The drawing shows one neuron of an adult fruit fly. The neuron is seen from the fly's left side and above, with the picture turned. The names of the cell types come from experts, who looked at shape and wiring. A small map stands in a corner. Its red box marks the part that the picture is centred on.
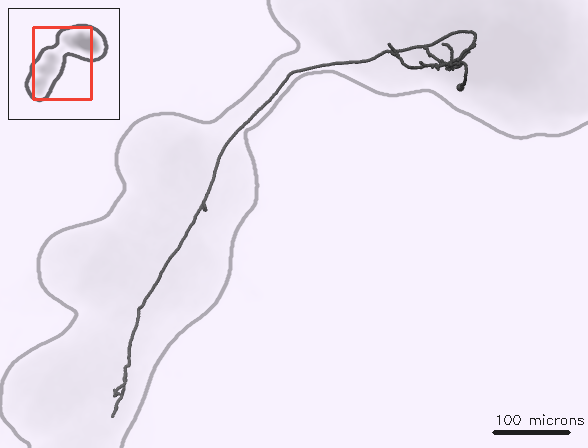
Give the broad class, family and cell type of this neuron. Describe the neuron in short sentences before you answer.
By the scale bar it is about 500 microns tall in this view. As drawn here it is about as wide as it is tall. This is a descending neuron. Its family is hemilineage PSp2. Its cell type is DNpe011.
